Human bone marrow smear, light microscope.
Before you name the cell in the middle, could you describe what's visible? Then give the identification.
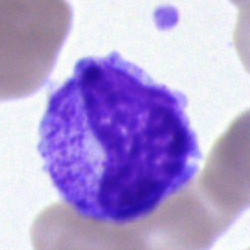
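The edge is slightly bumpy and uneven, though the outline is roughly round overall. The nucleus takes up the right side and most of the cell. Many fine purple-pink granules fill the cytoplasm. Against the left edge of the nucleus there's a pale, nearly clear patch of cytoplasm. It's a metamyelocyte.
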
